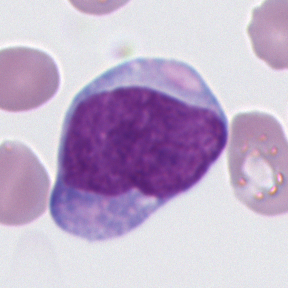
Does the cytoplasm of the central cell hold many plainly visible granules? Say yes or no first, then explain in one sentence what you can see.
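No. No distinct granules are seen in the cytoplasm.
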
